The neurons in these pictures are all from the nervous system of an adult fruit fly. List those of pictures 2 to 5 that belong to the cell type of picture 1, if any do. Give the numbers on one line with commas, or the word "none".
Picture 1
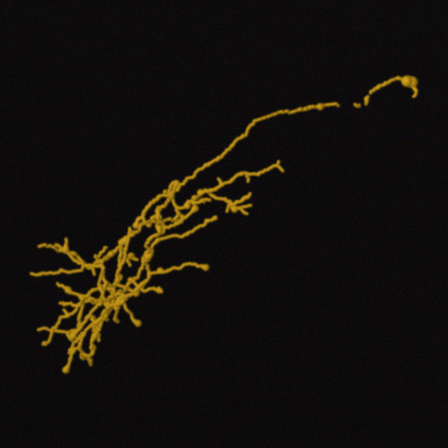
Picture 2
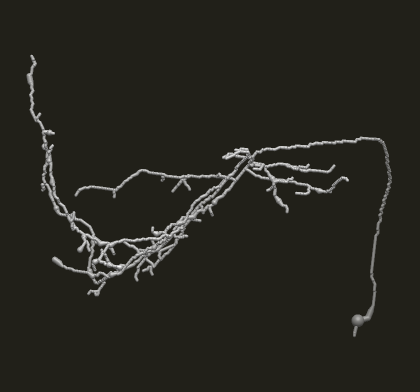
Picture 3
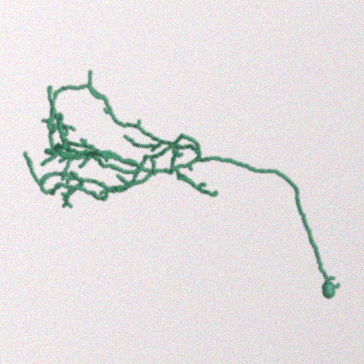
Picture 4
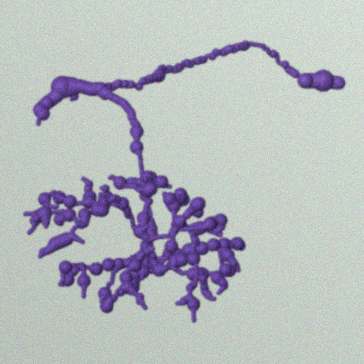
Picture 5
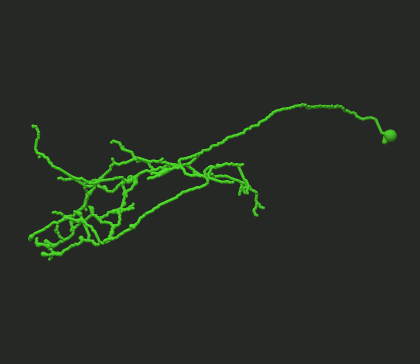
5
